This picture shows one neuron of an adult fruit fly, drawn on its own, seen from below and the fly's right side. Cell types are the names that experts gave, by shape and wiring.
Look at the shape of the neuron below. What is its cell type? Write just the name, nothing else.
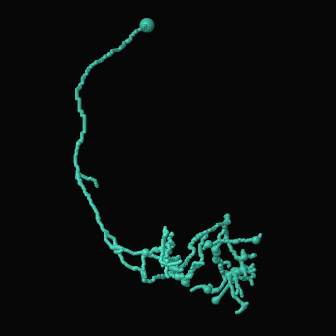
CB2721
